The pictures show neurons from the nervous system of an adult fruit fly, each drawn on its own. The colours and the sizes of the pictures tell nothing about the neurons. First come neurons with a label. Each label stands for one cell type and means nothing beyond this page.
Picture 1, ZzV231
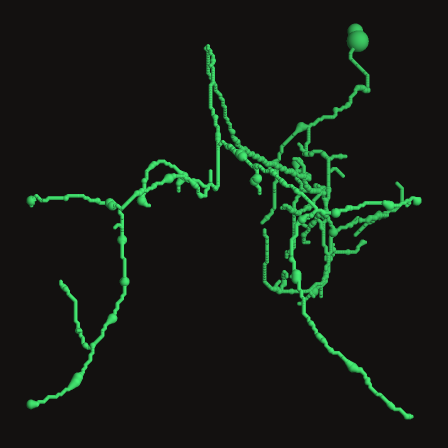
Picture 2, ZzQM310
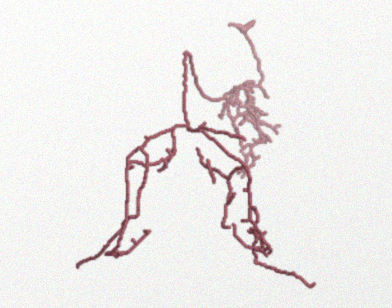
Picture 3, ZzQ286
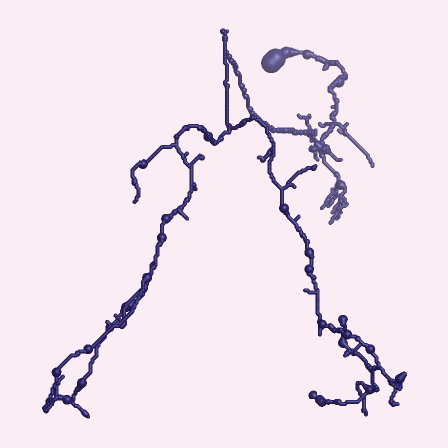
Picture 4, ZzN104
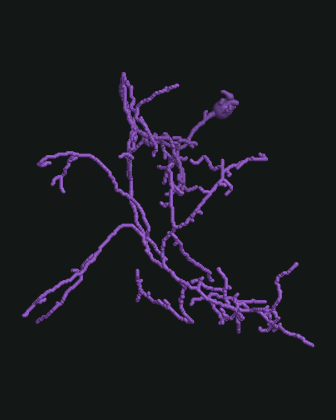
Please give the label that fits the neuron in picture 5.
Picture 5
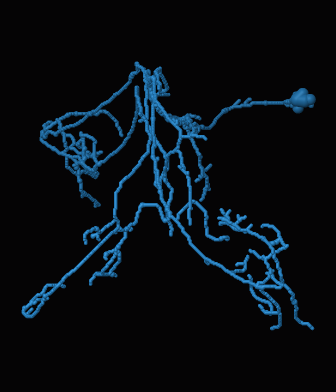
ZzN104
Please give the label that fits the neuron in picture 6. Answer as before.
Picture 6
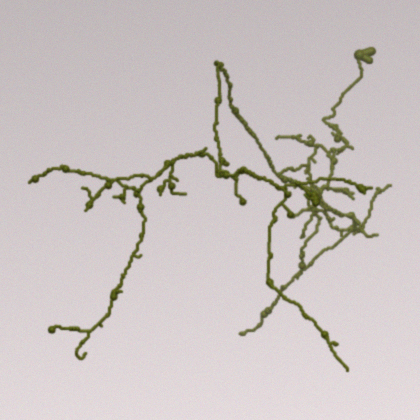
ZzV231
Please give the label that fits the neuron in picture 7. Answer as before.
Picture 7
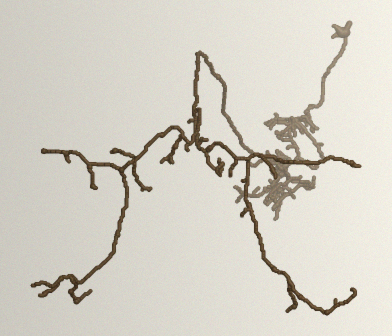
ZzV231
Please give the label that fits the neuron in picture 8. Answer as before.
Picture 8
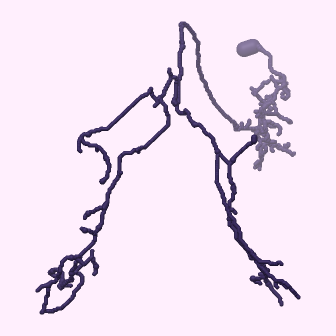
ZzQ286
